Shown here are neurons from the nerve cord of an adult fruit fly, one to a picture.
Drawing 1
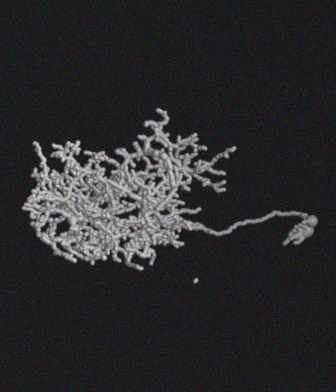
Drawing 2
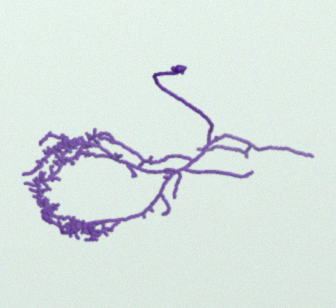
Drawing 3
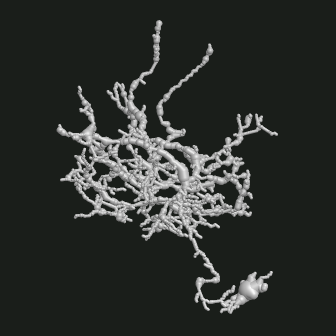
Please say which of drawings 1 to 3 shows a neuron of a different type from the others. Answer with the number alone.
2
